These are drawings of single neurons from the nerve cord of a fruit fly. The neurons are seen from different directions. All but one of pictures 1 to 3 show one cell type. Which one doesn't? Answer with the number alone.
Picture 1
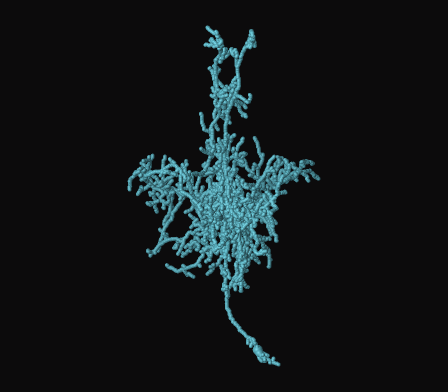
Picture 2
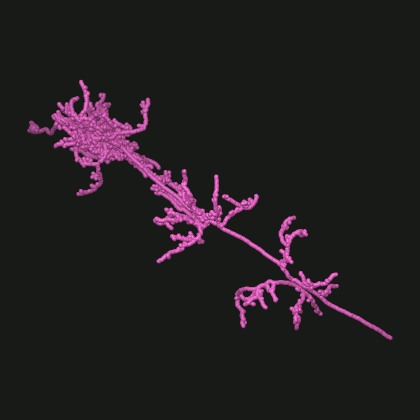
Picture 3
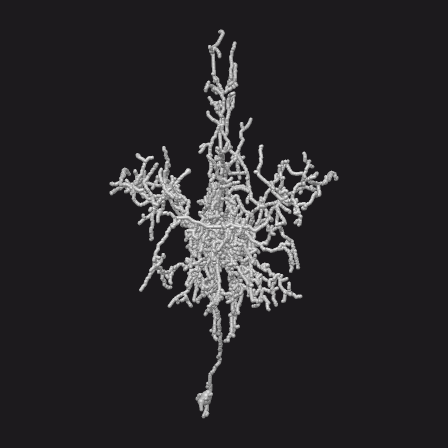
2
